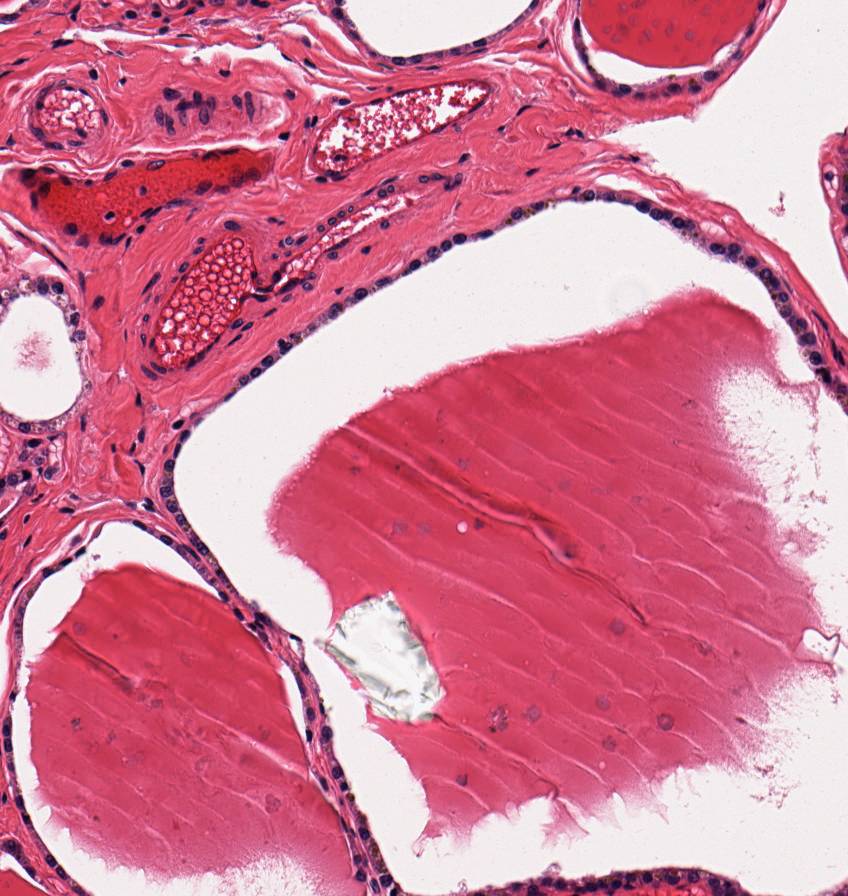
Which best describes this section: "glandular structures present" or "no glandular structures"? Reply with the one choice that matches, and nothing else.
Glandular structures present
